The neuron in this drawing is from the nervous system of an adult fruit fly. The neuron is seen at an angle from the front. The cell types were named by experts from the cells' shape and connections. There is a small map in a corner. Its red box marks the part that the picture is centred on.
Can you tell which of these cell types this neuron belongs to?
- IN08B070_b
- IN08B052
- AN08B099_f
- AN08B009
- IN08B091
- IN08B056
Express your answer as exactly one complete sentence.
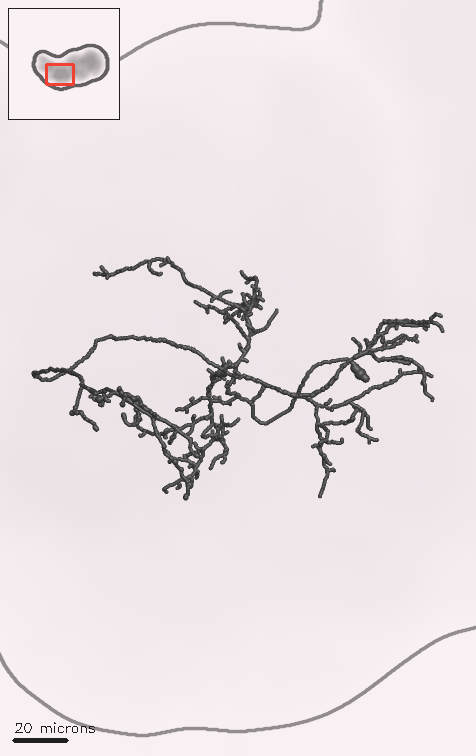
Typed by cell type, the neuron is IN08B056.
